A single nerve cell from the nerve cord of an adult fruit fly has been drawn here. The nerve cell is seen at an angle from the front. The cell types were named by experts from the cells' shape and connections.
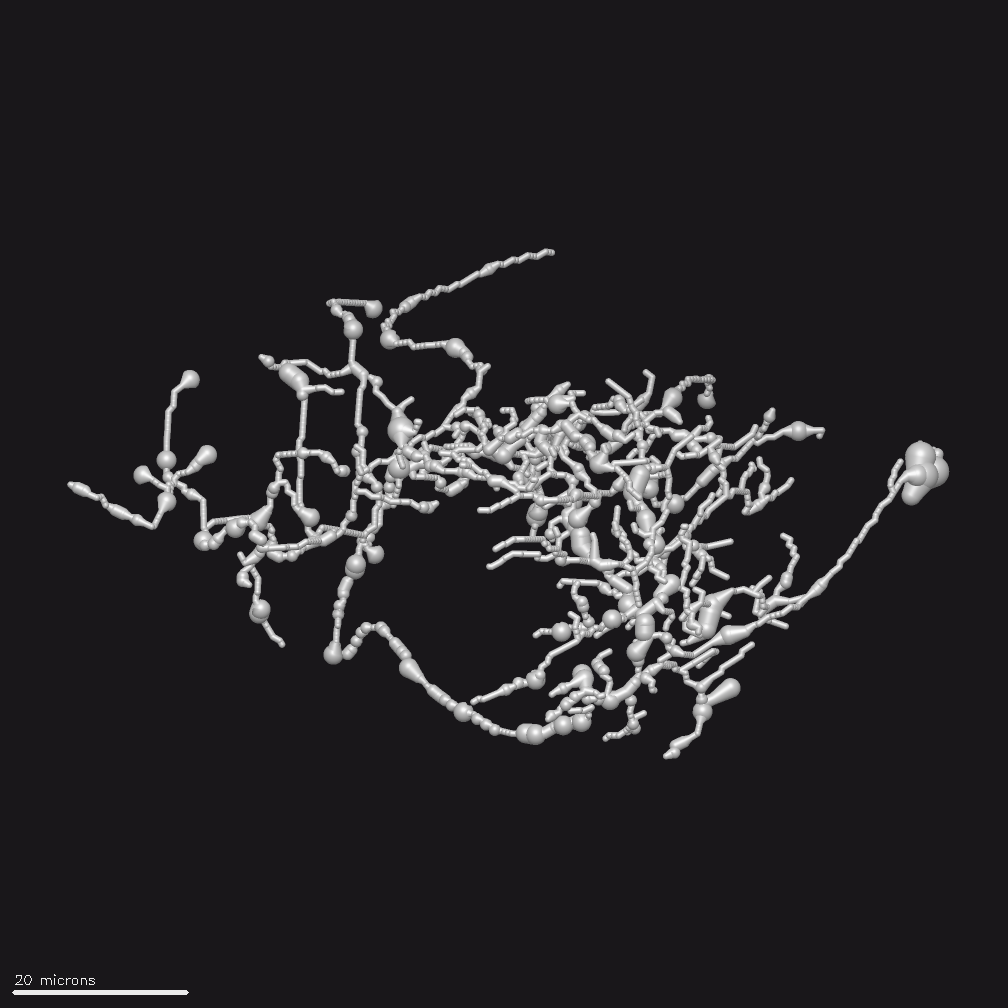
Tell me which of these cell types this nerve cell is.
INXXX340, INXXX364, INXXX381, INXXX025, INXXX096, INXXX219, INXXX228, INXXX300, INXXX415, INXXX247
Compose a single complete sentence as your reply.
This nerve cell is assigned to the cell type INXXX415.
